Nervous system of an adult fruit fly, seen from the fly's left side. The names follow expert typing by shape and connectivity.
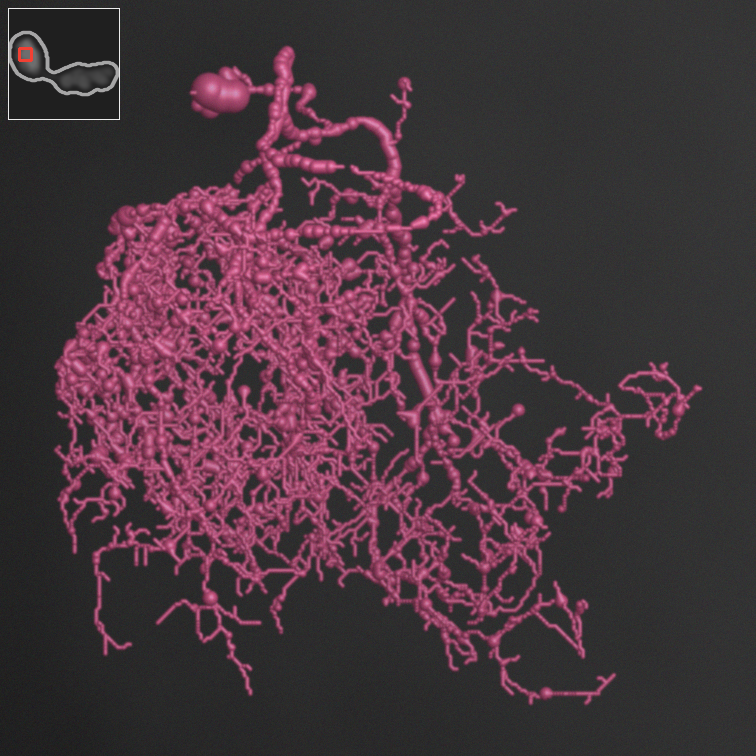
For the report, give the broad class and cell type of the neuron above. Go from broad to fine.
central-brain intrinsic neuron; AVLP213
